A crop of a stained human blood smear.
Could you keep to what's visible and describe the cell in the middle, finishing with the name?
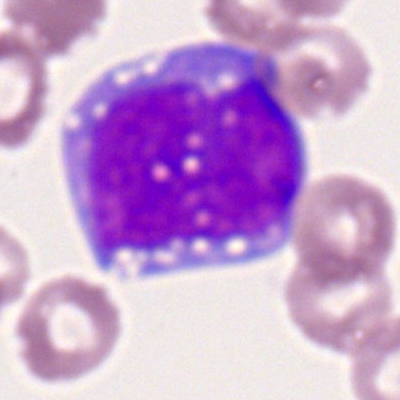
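Deep blue cytoplasm contains many small round clear vacuoles scattered throughout. The nuclear chromatin is finely textured rather than coarsely clumped, and small clear vacuoles also appear over the nucleus. Answer: myeloblast.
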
